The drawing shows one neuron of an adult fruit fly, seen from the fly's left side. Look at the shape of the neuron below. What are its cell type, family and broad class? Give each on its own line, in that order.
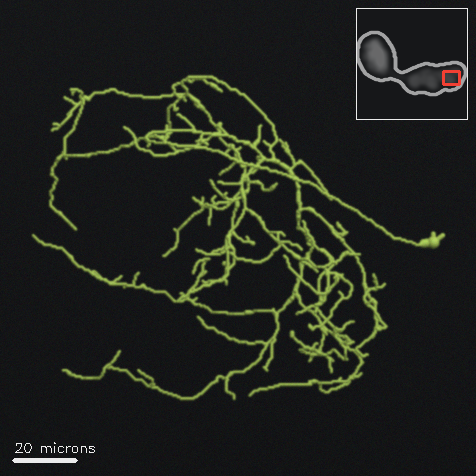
IN03A068
hemilineage 03A
nerve-cord intrinsic neuron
